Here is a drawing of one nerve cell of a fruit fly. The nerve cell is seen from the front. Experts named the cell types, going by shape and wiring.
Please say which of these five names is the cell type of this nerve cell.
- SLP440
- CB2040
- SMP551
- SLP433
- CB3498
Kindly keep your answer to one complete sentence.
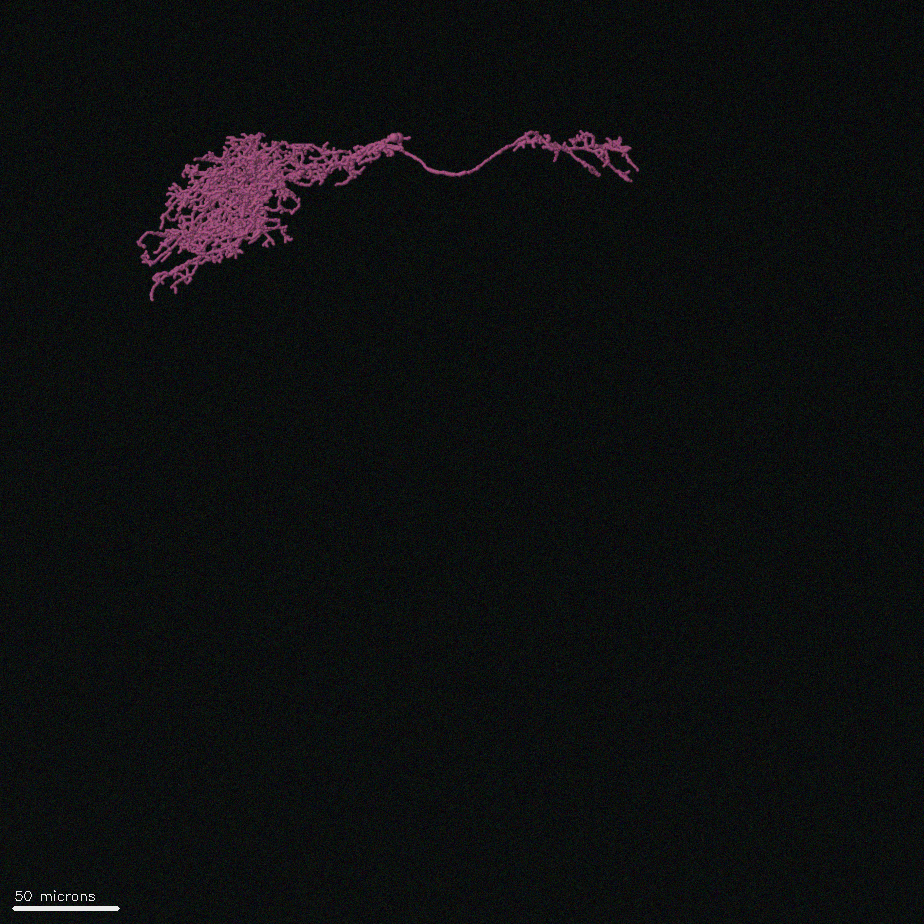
The cell type to which this nerve cell belongs is SLP440.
